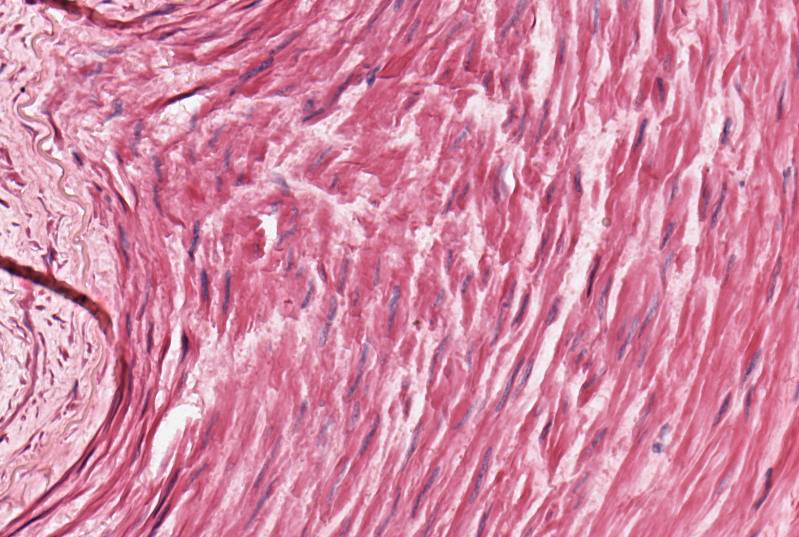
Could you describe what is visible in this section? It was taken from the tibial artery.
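Spindle-shaped cells, densely packed and lying parallel in fascicles, fill most of the field. Their cytoplasm is abundant and bright pink. Along the left edge is a paler, looser zone of wavy pink fibres with few nuclei. No epithelium or glands are present anywhere in the field.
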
